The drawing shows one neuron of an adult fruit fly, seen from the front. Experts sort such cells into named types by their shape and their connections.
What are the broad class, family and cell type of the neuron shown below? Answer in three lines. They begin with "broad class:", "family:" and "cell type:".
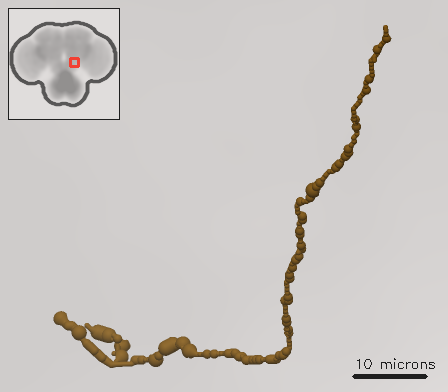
broad class: sensory neuron entering the brain
family: class mechanosensory
cell type: JO-EV3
